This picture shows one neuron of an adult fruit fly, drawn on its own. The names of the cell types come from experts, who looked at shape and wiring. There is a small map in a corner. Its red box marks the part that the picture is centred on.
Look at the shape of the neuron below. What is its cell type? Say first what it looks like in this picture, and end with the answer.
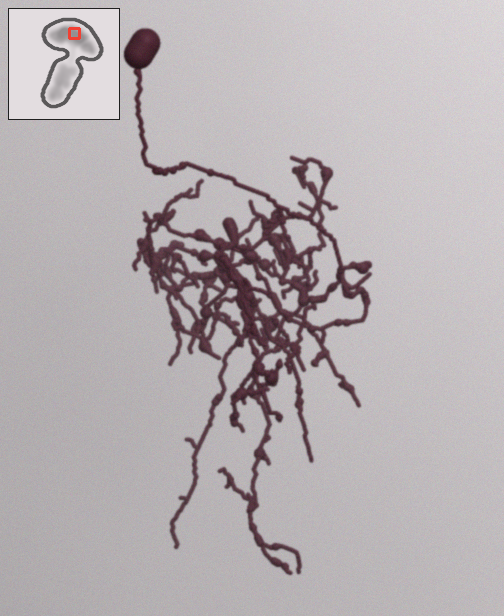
It lies in the brain. Its cell body lies at the upper left of the picture. The picture shows dozens of branch ends. Its broad class is central-brain intrinsic neuron. The cell type is PRW050.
